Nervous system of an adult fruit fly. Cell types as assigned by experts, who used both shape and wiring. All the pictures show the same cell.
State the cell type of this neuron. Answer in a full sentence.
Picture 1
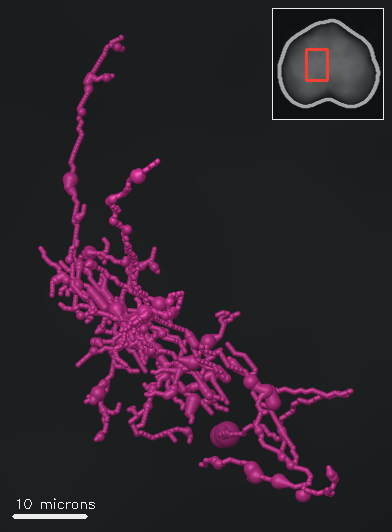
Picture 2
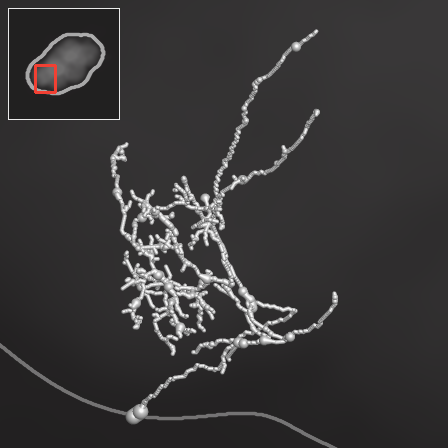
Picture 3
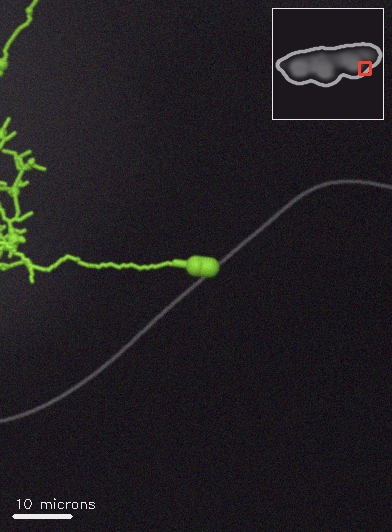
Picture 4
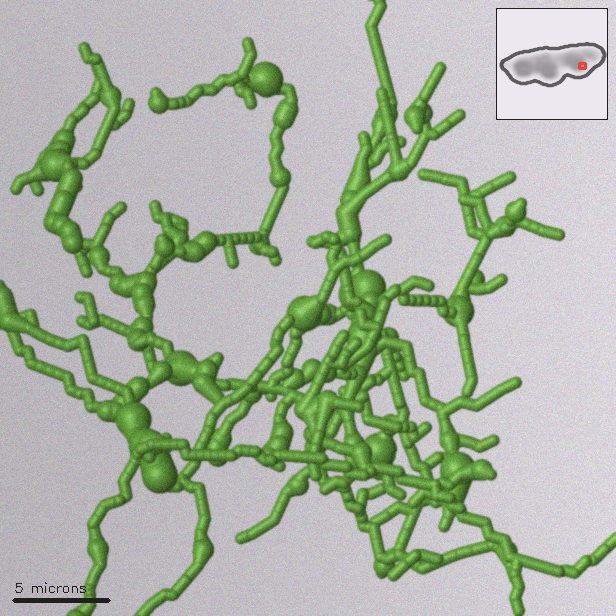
The cell type is IN01B084.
